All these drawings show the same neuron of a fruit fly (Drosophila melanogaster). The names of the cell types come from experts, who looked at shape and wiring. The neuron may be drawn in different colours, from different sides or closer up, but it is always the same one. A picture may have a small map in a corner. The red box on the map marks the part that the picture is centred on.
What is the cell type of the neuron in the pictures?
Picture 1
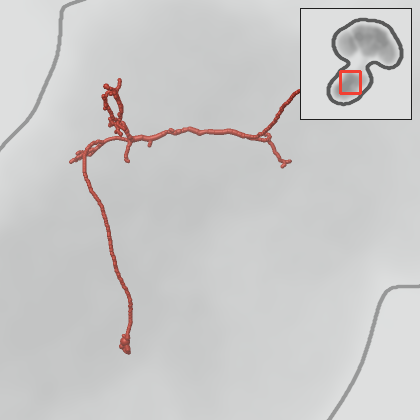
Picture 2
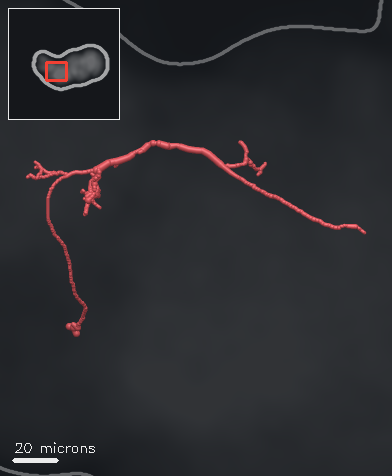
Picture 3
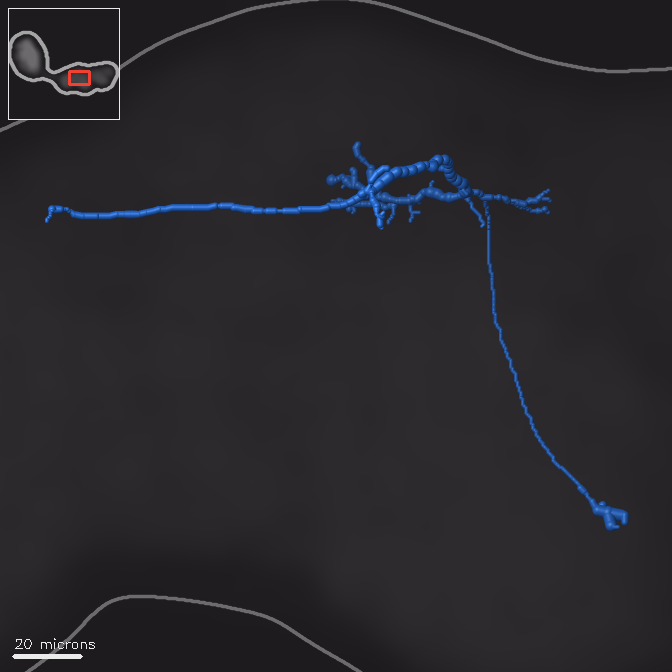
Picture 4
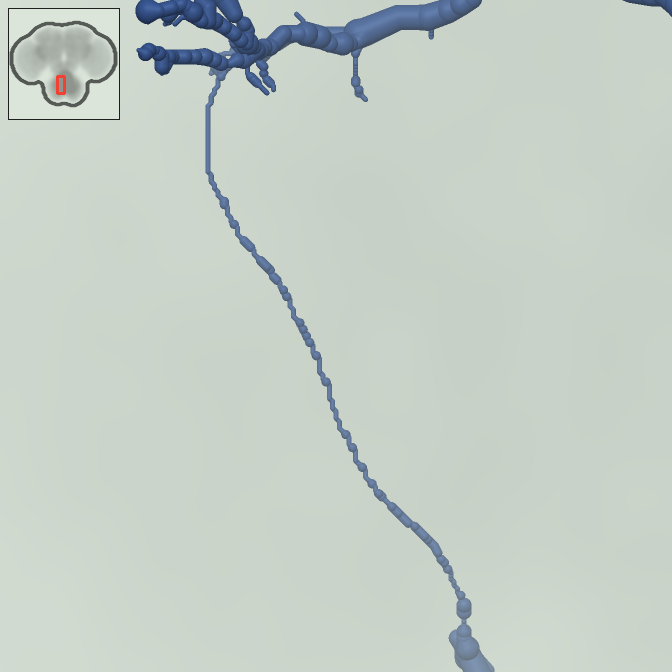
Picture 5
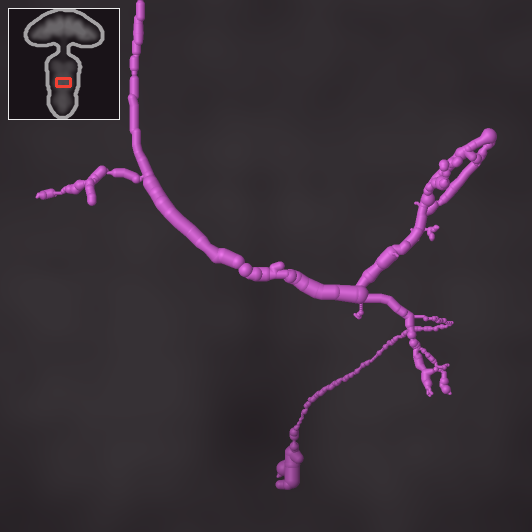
IN06A022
